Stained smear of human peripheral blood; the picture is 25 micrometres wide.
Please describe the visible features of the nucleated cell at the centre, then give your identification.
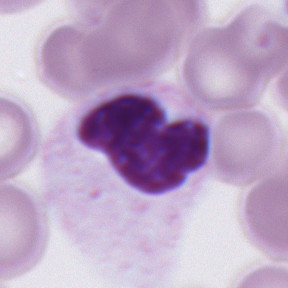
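Start with the nucleus: it sits toward the upper part of the cell, so most of the cytoplasm lies below it, and it measures about 11 by 8 micrometres. Its chromatin is dark purple and densely clumped. Now the cytoplasm: there is plenty of it, very pale, with only a faint pinkish tint. Look closely and you will find small pink-violet granules scattered sparsely through it. This is a segmented neutrophil.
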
